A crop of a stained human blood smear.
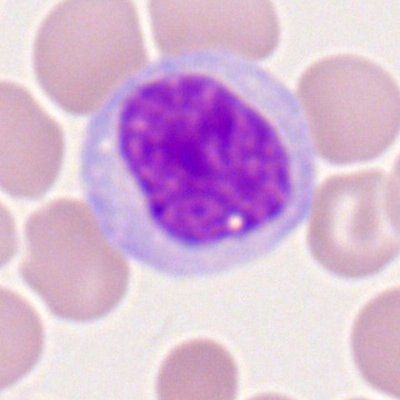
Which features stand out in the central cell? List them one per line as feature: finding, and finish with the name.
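Nucleus: off-centre, it seems, leaving a wider band of cytoplasm on the left
Chromatin: purple and patchy, darker clumps between paler spaces
Cytoplasm: a moderate rim, as far as I can tell, running all the way around the nucleus
Colour of cytoplasm: pale blue-grey
Name: monocyte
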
